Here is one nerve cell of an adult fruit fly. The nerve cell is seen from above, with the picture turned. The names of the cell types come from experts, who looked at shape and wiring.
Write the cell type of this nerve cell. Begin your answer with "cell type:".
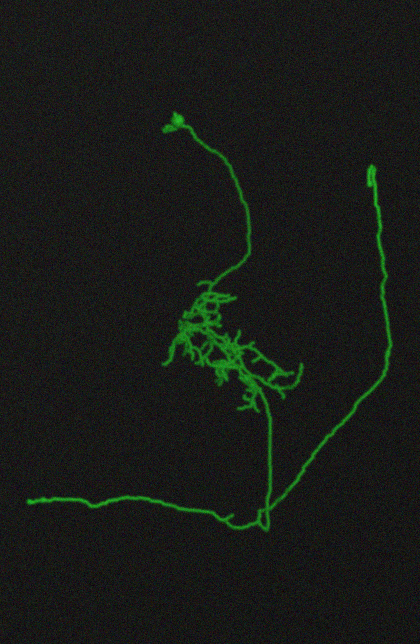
cell type: FS2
